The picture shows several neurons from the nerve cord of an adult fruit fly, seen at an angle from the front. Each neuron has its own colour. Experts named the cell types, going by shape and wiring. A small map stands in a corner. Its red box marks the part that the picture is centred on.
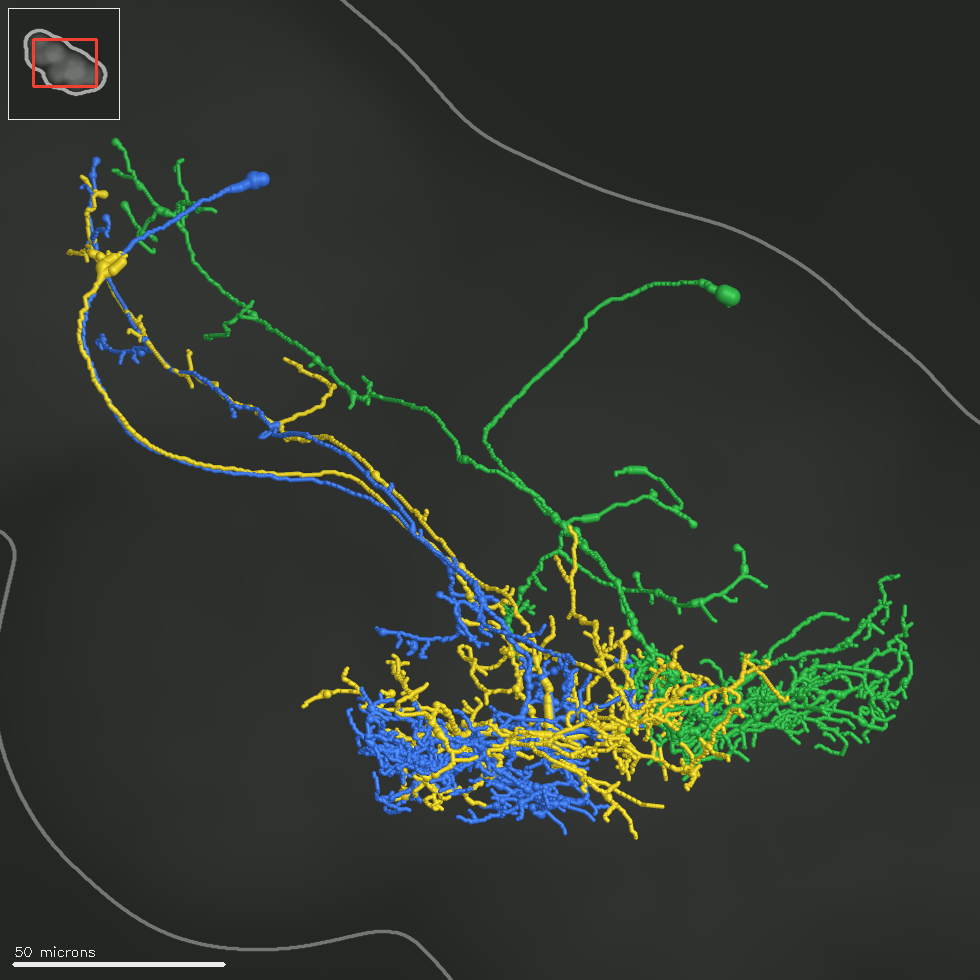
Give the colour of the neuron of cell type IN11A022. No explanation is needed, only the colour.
green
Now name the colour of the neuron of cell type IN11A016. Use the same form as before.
yellow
